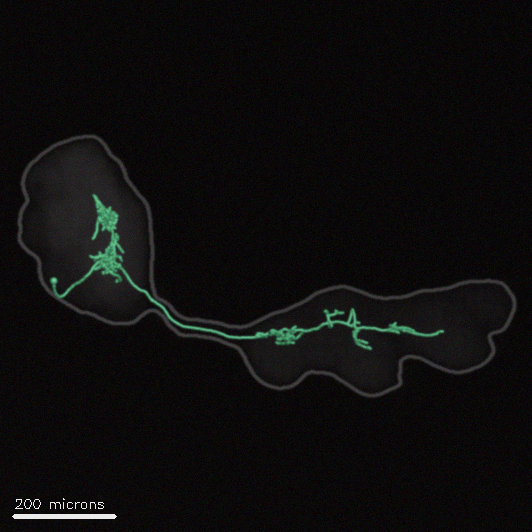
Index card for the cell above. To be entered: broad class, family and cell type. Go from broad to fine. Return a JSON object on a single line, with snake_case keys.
{"broad_class": "descending neuron", "family": "hemilineage MD3", "cell_type": "DNg79"}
